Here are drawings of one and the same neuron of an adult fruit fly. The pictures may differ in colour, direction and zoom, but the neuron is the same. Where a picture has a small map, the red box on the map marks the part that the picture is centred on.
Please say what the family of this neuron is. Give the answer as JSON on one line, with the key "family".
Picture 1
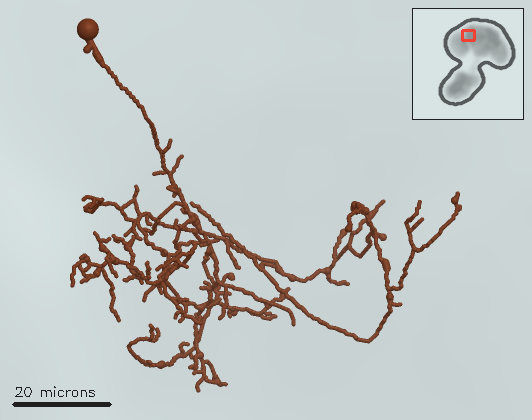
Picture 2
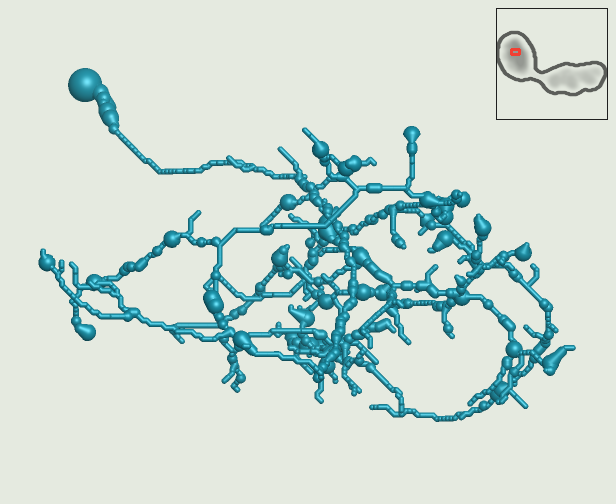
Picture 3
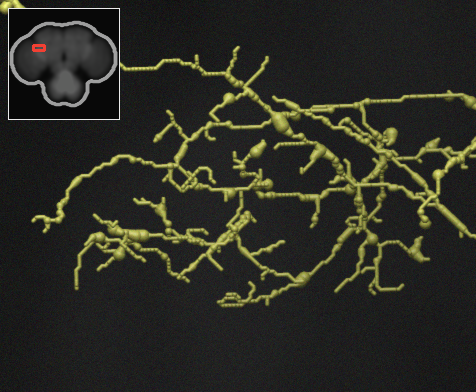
{"family": "hemilineage VLPl2_posterior"}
